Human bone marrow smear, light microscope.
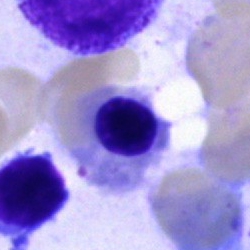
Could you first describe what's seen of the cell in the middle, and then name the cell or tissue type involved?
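Notice the outline here is irregular rather than neatly round. The nucleus is pushed off-centre to the right, and its chromatin is dense, staining very dark purple. Most of the cytoplasm sits below and to the left of it. So this one's an erythroblast.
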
